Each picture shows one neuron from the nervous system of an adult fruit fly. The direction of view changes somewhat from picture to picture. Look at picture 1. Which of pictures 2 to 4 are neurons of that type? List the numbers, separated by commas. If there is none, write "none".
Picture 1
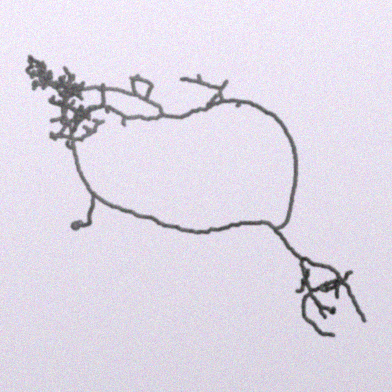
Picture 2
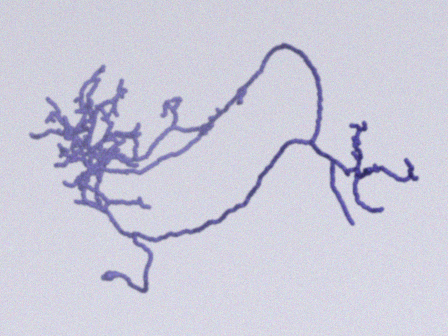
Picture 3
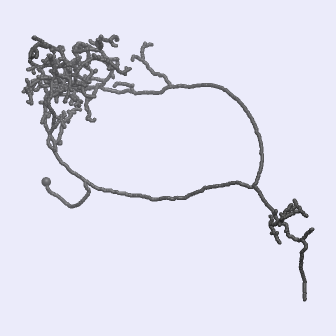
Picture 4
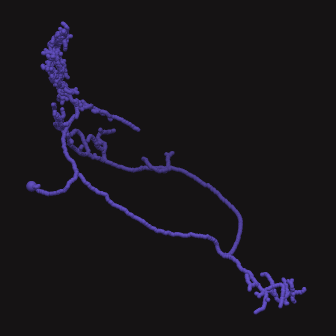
4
